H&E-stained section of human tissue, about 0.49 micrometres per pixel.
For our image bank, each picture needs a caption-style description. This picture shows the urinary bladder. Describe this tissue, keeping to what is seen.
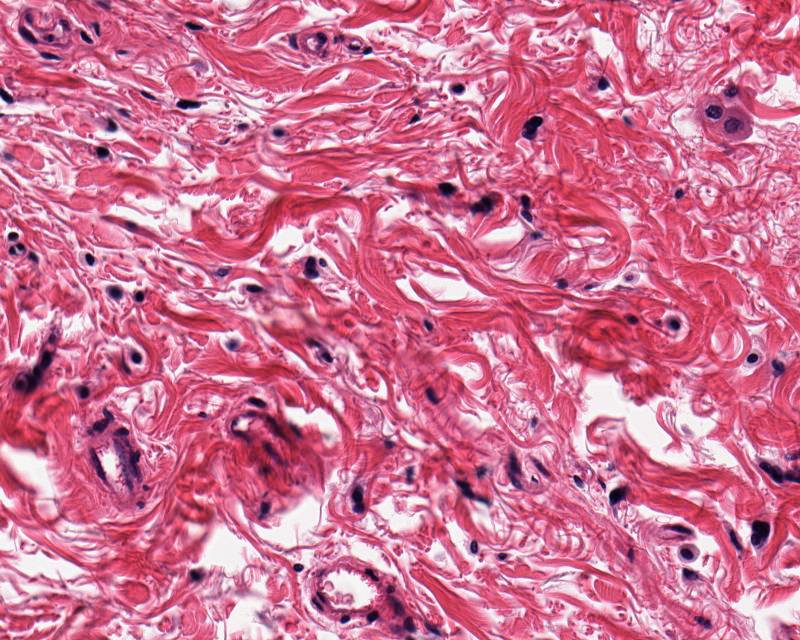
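Wavy pink collagen bundles fill entire field, running in many directions. Nuclei small, dark, oval or spindle-shaped, sparse between bundles. Near bottom centre: small thin-walled vessel, open round lumen. No fat cells.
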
